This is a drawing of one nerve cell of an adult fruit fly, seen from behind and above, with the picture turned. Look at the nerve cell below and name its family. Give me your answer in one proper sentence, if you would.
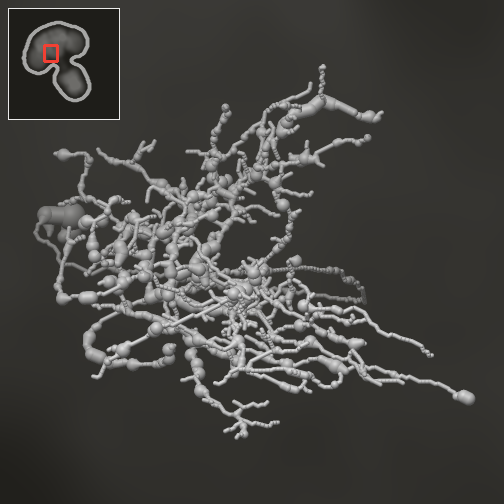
The nerve cell counts as part of family hemilineage MD3.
